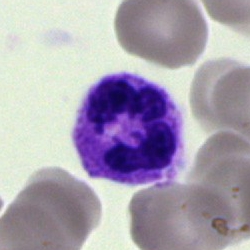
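Segmented neutrophil at the centre. Looking at the chromatin, I see it is dark purple and coarsely clumped, and I can find no nucleoli. The cytoplasm forms a moderate lilac-purple rim, and I see no vacuoles in it.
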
